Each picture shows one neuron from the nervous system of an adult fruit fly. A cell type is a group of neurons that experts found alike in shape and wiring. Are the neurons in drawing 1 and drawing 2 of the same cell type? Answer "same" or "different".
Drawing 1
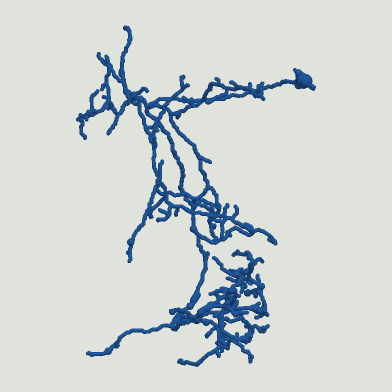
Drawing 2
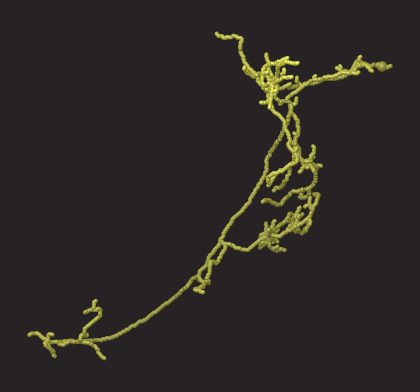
different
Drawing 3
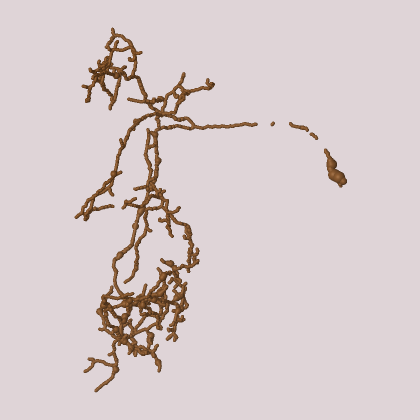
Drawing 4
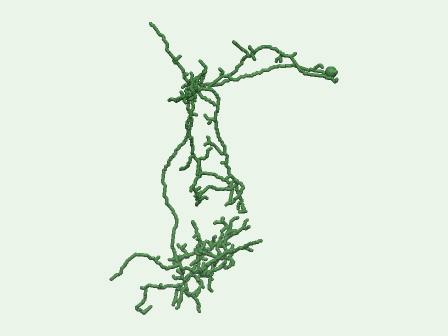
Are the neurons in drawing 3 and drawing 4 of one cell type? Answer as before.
same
